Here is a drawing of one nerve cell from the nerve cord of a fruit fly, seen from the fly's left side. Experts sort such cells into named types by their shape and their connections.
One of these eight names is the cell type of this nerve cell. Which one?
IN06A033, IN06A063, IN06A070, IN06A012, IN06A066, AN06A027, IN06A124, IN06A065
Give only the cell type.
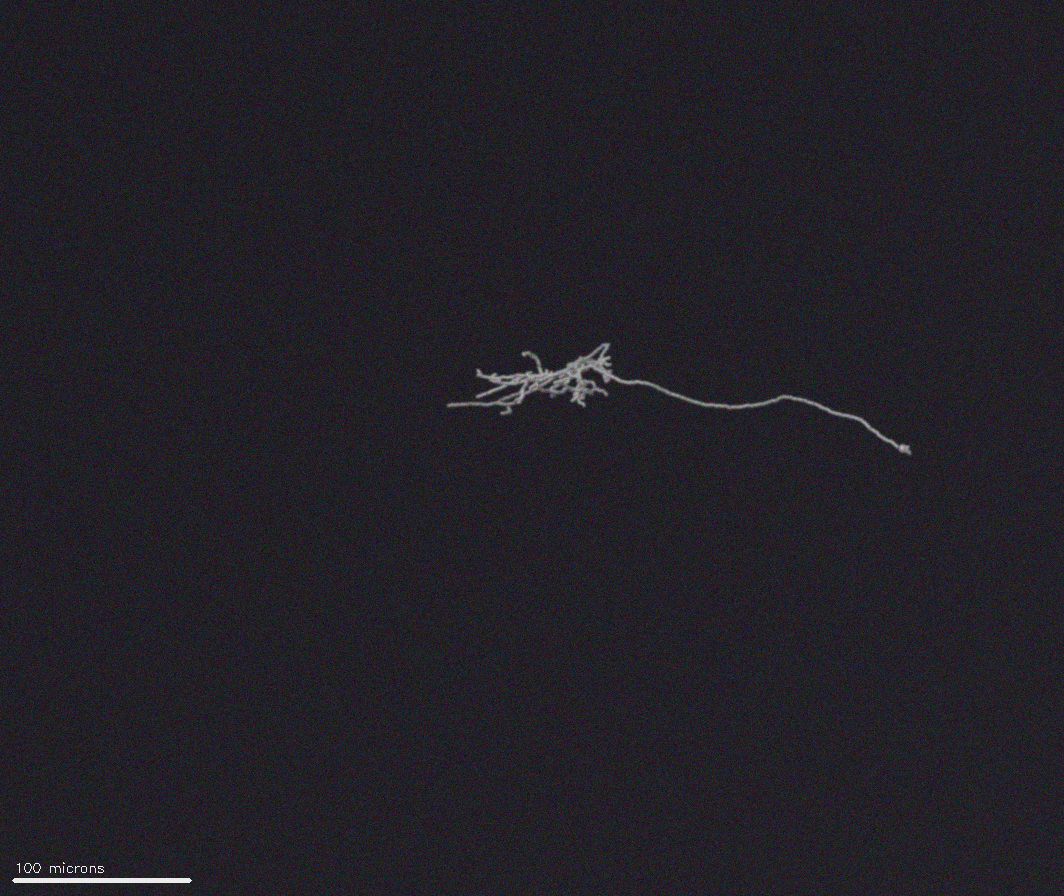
IN06A124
